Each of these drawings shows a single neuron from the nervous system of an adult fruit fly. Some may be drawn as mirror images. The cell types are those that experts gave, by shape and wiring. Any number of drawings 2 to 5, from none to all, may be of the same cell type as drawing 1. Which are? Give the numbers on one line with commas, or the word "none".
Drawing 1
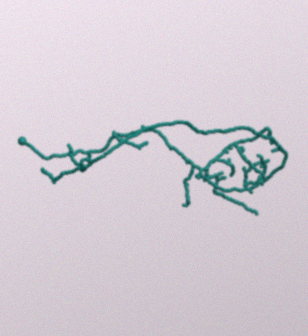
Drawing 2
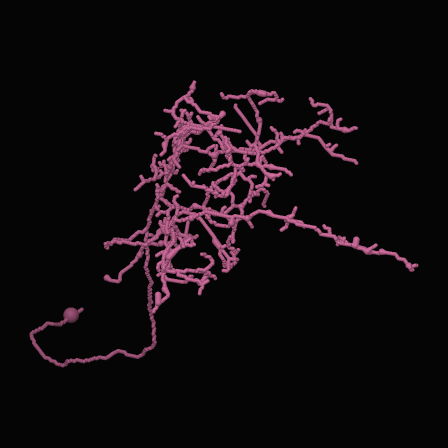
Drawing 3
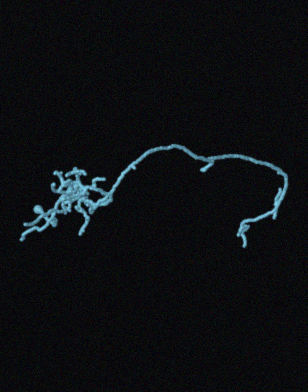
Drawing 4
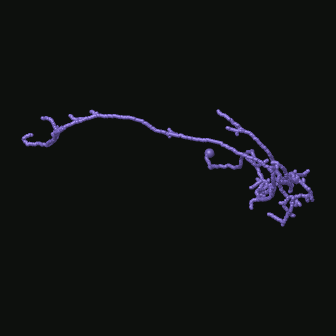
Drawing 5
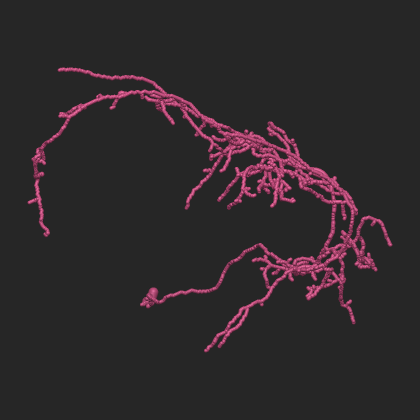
3, 4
